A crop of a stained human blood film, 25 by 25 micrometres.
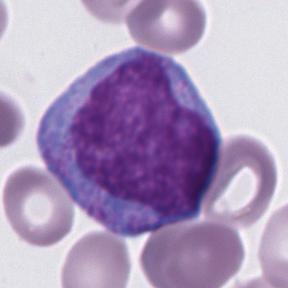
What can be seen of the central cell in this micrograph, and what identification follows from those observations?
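The cell, about 17 micrometres across, has an angular, somewhat polygonal outline rather than a round one. The nucleus fills most of the cell and has a notch-like indentation on its upper right edge. The rim of cytoplasm is widest on the left and lower side of the nucleus. The cell is a promyelocyte.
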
